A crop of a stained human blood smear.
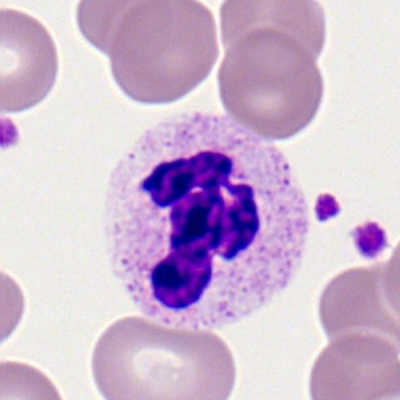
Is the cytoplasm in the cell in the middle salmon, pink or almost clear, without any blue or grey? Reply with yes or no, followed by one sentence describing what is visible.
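Yes. The cytoplasm is abundant and pale pink.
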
